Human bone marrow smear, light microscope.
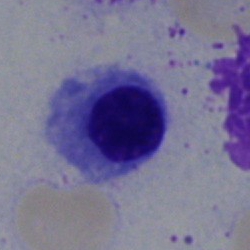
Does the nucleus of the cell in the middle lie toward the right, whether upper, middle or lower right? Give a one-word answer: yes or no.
Yes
